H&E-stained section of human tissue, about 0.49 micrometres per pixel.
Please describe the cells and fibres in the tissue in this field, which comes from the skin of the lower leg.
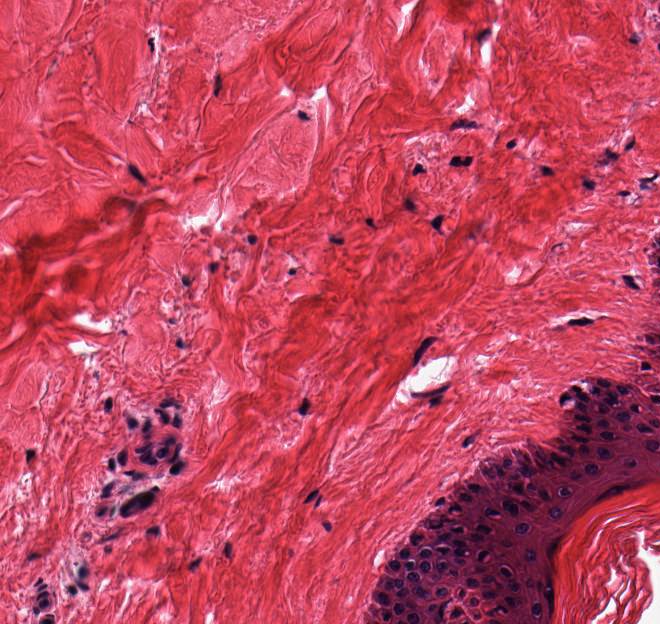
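First, most of the field: densely packed pink collagen bundles. Second, sparse small, dark, elongated nuclei between those bundles. Third, right of centre, a small thin-walled vessel with an empty, clear lumen. Last, only in the lower right corner: stratified squamous epithelium, many layers, round nuclei.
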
